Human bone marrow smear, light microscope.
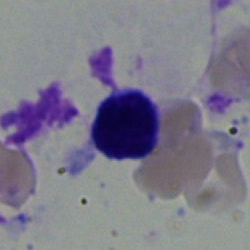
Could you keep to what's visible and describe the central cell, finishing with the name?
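I'd call the outline roughly round, with a smooth edge. The nucleus stains a very dark blue-purple, nearly uniform, and I can't see any nucleoli in it. Nor can I find granules anywhere over the cell. So this is a lymphocyte.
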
